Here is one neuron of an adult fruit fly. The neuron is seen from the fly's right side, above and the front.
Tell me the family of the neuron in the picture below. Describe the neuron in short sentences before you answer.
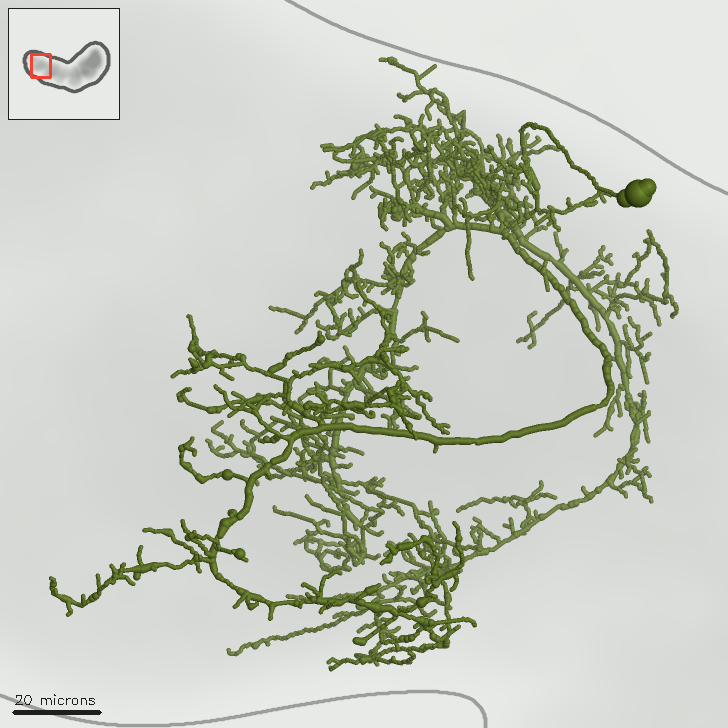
Its cell body lies at the upper right of the picture. From left to right in the picture it spans about 150 microns. The picture shows more than a hundred branch ends. This is a nerve-cord intrinsic neuron. The family is hemilineage 19B.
